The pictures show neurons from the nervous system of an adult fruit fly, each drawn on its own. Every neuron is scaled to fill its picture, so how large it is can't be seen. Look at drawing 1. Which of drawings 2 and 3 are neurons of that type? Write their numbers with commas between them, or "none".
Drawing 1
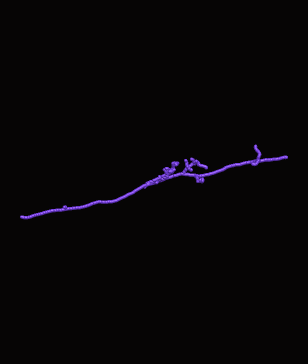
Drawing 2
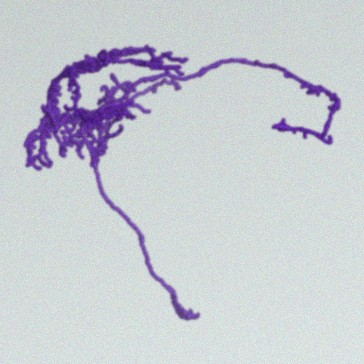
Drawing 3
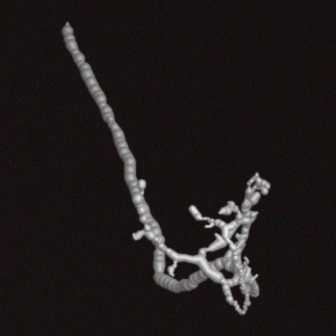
3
